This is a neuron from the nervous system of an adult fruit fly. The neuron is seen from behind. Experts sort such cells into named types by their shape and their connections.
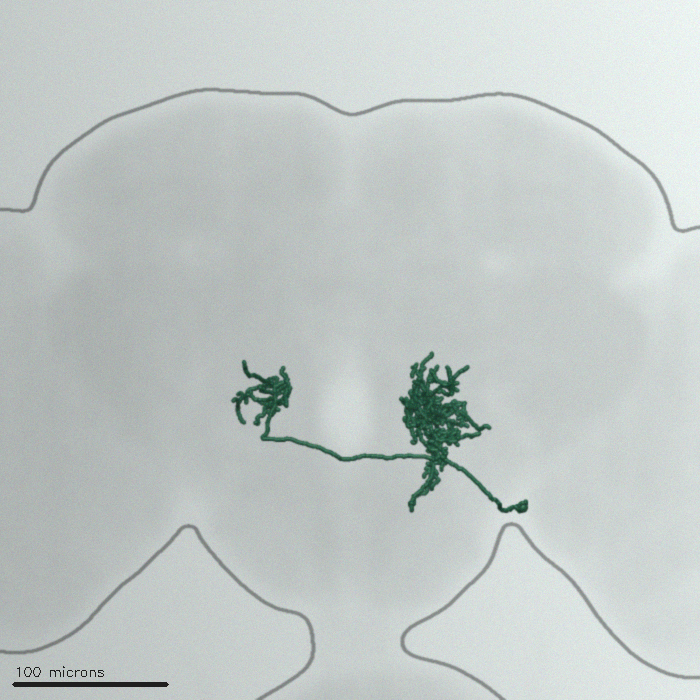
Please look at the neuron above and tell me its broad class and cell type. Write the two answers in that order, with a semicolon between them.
central-brain intrinsic neuron; CB0492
